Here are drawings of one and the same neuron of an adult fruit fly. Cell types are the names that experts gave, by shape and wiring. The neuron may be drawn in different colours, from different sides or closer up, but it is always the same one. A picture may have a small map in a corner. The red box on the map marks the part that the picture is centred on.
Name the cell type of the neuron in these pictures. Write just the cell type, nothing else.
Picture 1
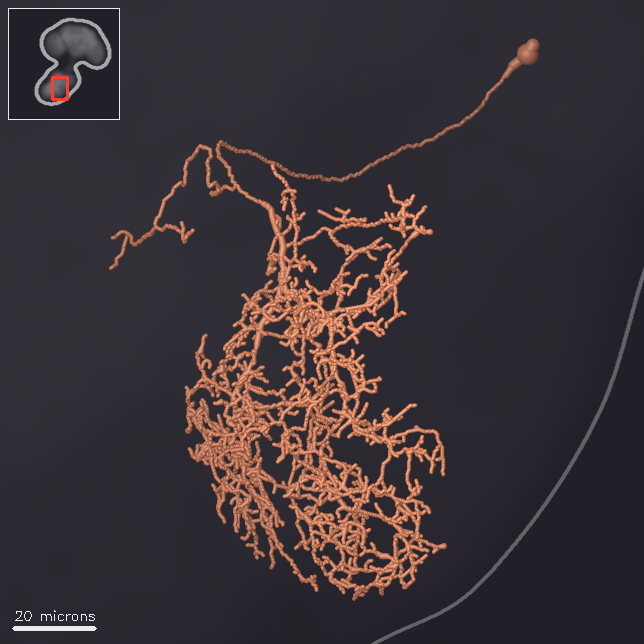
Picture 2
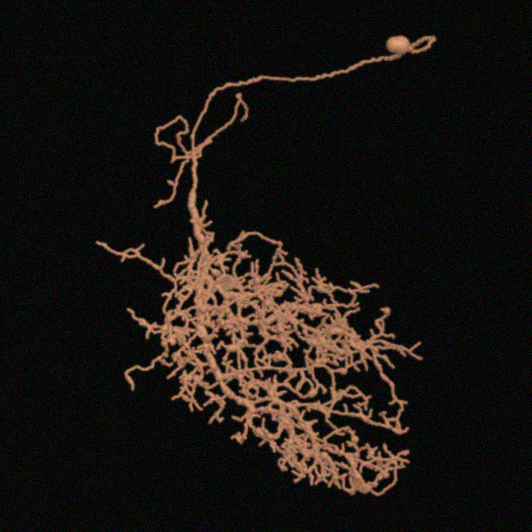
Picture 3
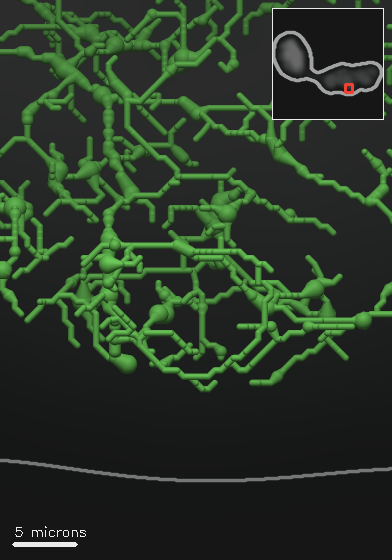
IN23B014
